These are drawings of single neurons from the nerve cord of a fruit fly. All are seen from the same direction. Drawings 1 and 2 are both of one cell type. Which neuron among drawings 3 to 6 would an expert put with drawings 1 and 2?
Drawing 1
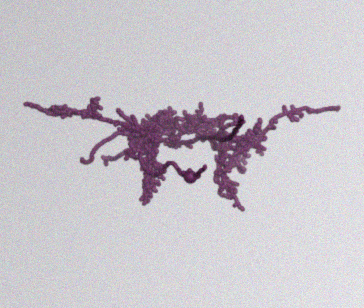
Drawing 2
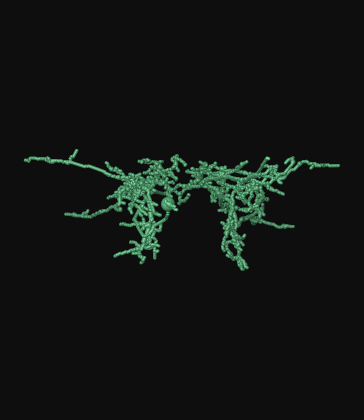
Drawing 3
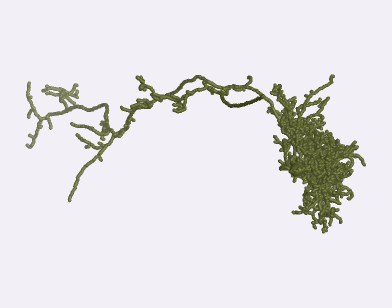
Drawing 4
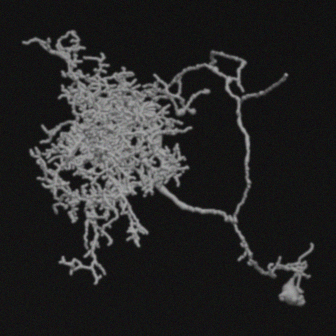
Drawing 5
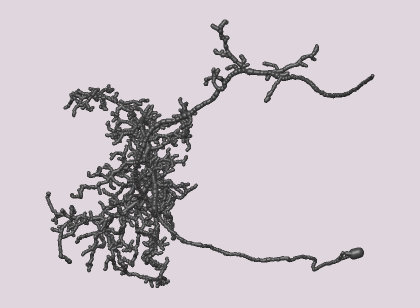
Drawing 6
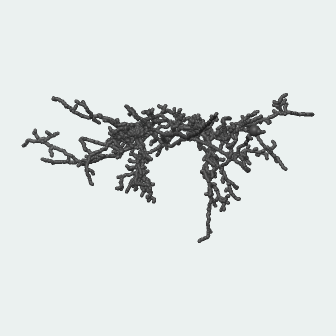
6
